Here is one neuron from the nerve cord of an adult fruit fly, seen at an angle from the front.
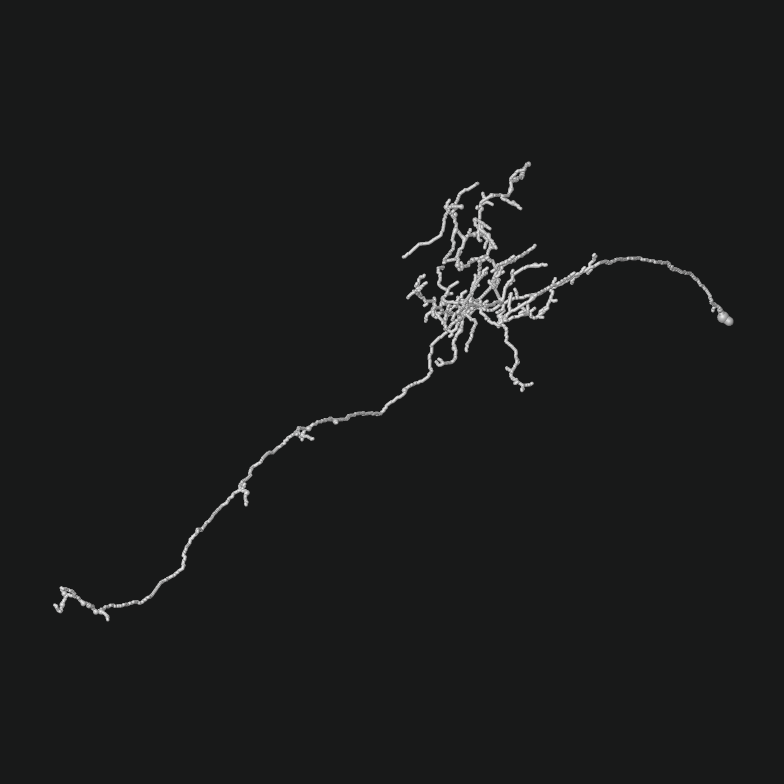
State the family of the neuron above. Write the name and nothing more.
hemilineage 05B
